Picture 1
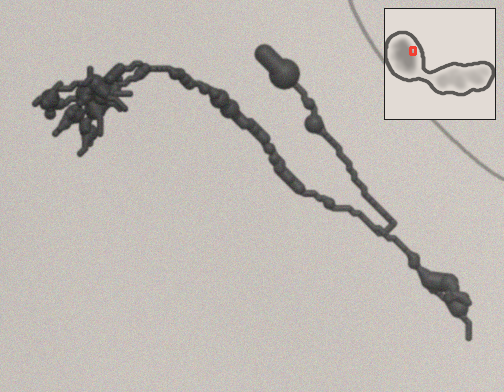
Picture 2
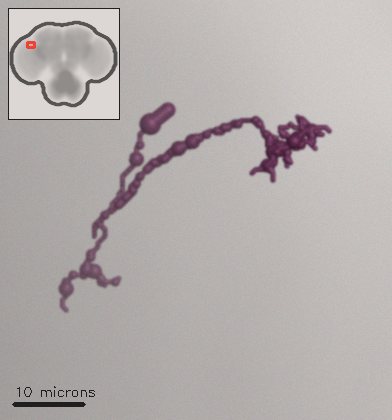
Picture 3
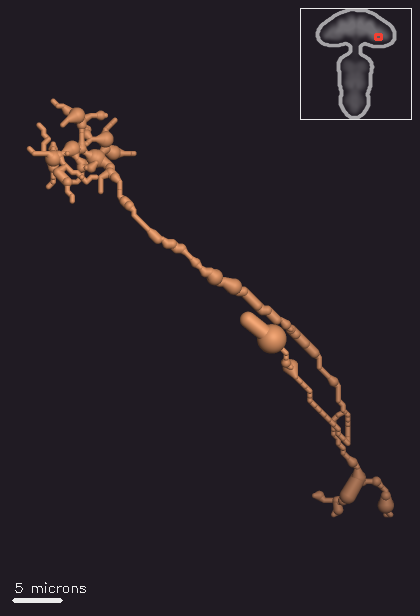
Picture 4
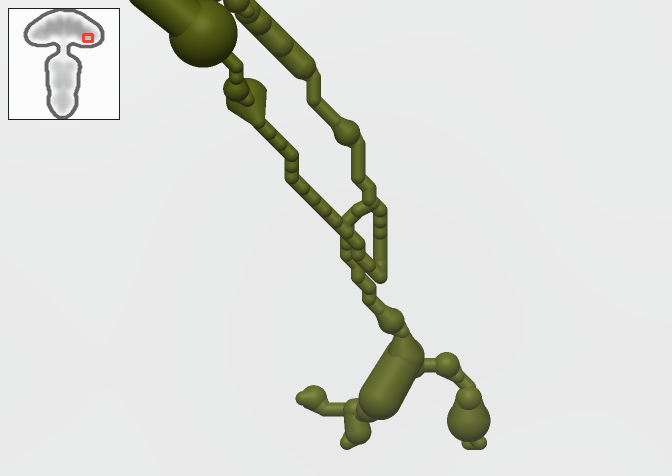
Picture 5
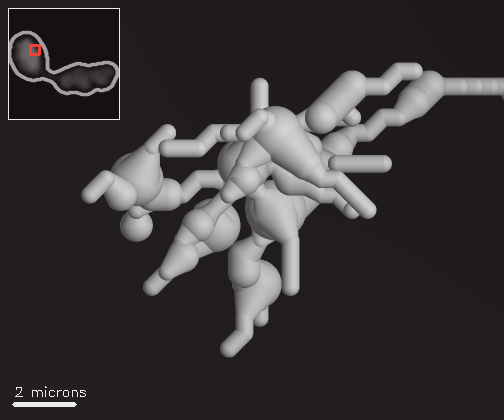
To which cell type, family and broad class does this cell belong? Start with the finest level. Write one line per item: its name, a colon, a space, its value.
cell type: T5d
family: T
broad class: optic-lobe intrinsic neuron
